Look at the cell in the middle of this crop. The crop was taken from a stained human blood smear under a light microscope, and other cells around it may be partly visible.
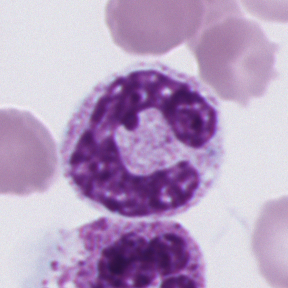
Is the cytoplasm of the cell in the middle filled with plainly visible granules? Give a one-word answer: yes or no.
Yes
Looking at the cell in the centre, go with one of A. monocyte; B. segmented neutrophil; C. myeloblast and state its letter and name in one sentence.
Option B is correct, and the cell in the centre is a segmented neutrophil.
